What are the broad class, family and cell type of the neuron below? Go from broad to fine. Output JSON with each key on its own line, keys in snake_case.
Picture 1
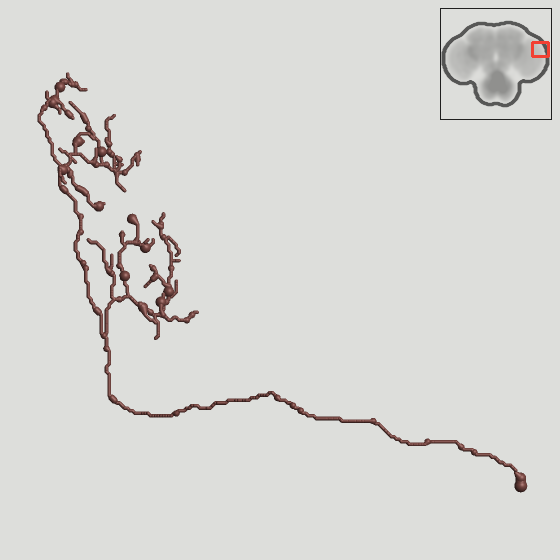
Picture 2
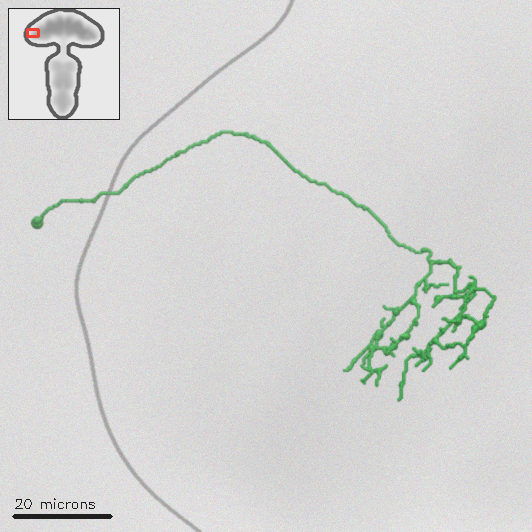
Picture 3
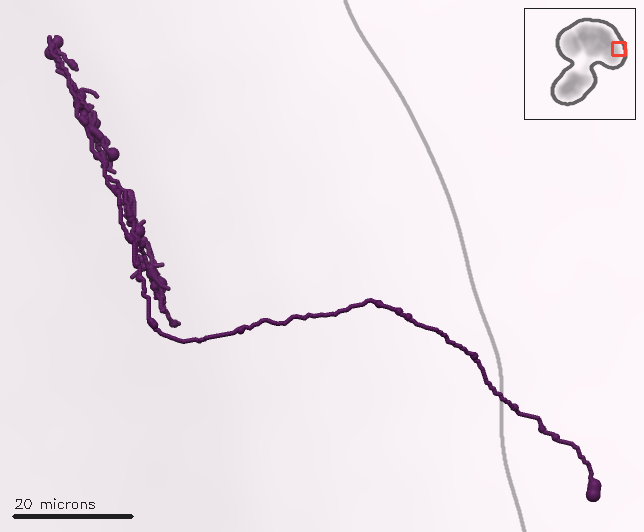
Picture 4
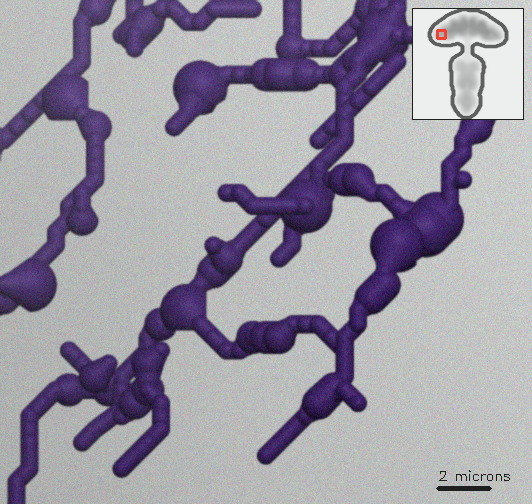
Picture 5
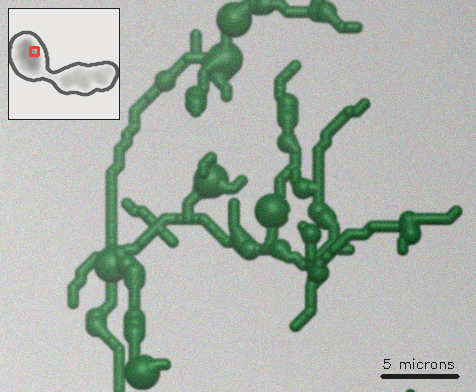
{
 "broad_class": "optic-lobe intrinsic neuron",
 "family": "Cm",
 "cell_type": "Cm18"
}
